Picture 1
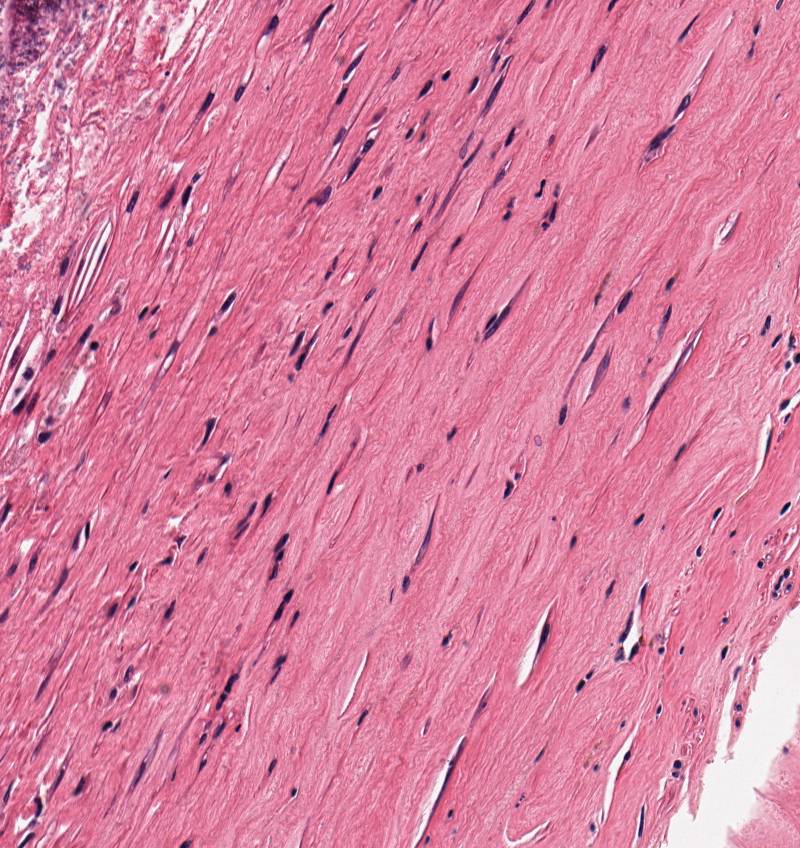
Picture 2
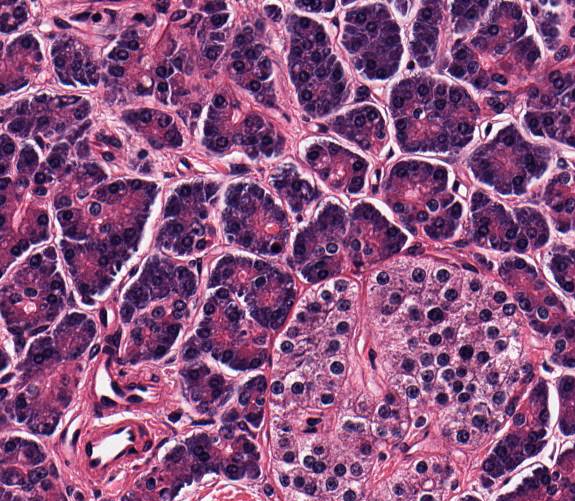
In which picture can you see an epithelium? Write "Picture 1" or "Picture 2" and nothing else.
Picture 2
